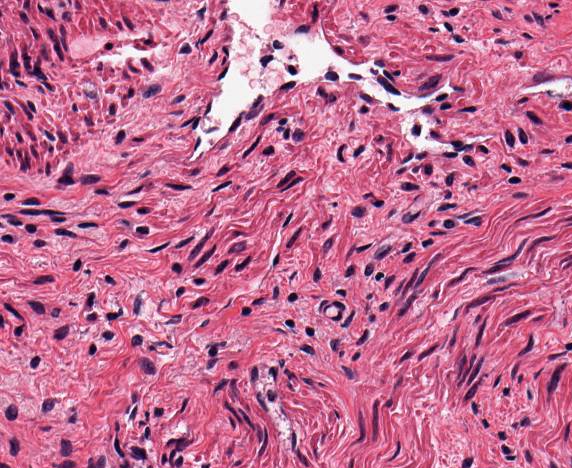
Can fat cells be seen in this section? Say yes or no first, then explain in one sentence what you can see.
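No. No fat cells are present in the field.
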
